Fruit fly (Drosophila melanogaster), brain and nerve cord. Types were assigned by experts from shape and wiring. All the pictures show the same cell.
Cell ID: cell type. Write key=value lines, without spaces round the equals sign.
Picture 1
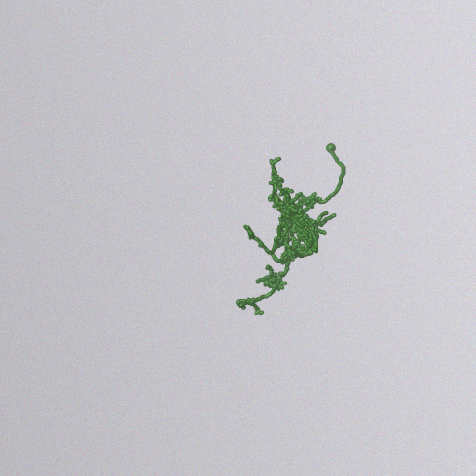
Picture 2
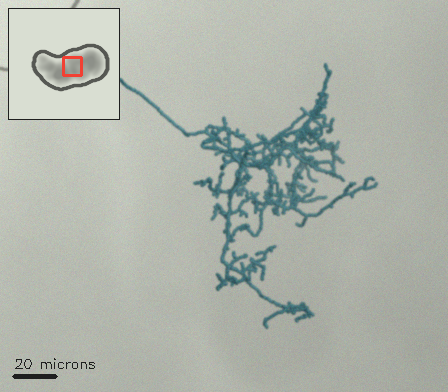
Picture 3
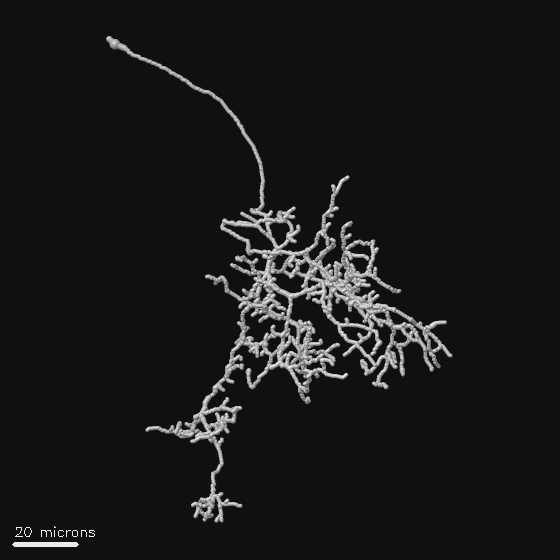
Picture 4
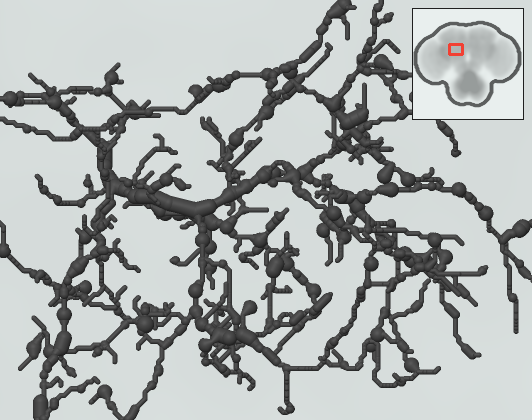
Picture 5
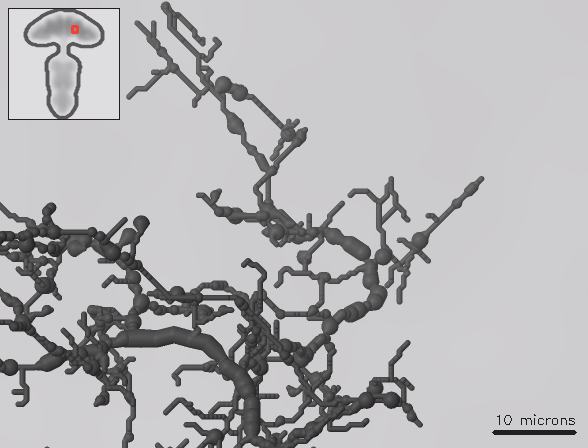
cell_type=CL128a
